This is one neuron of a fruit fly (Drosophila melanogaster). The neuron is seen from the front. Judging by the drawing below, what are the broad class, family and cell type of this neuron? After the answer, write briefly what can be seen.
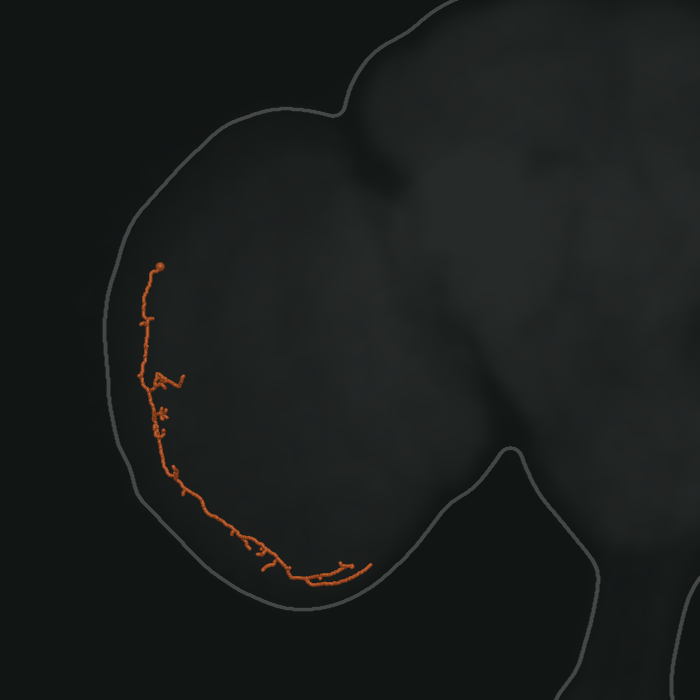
This is an optic-lobe intrinsic neuron. The family is Cm. The cell type is Cm10. The cell body can be seen on the left of the picture. As drawn here it is taller than it is wide.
